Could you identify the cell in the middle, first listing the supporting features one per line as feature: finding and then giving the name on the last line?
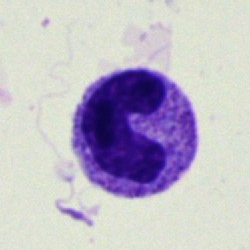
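Shape: nucleus deeply indented into a C, notch opening right
Position: nucleus toward left; wider cytoplasm band on right
Chromatin: dense, dark purple, coarsely clumped
Granules: fine, purple, evenly filling cytoplasm
Name: band neutrophil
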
